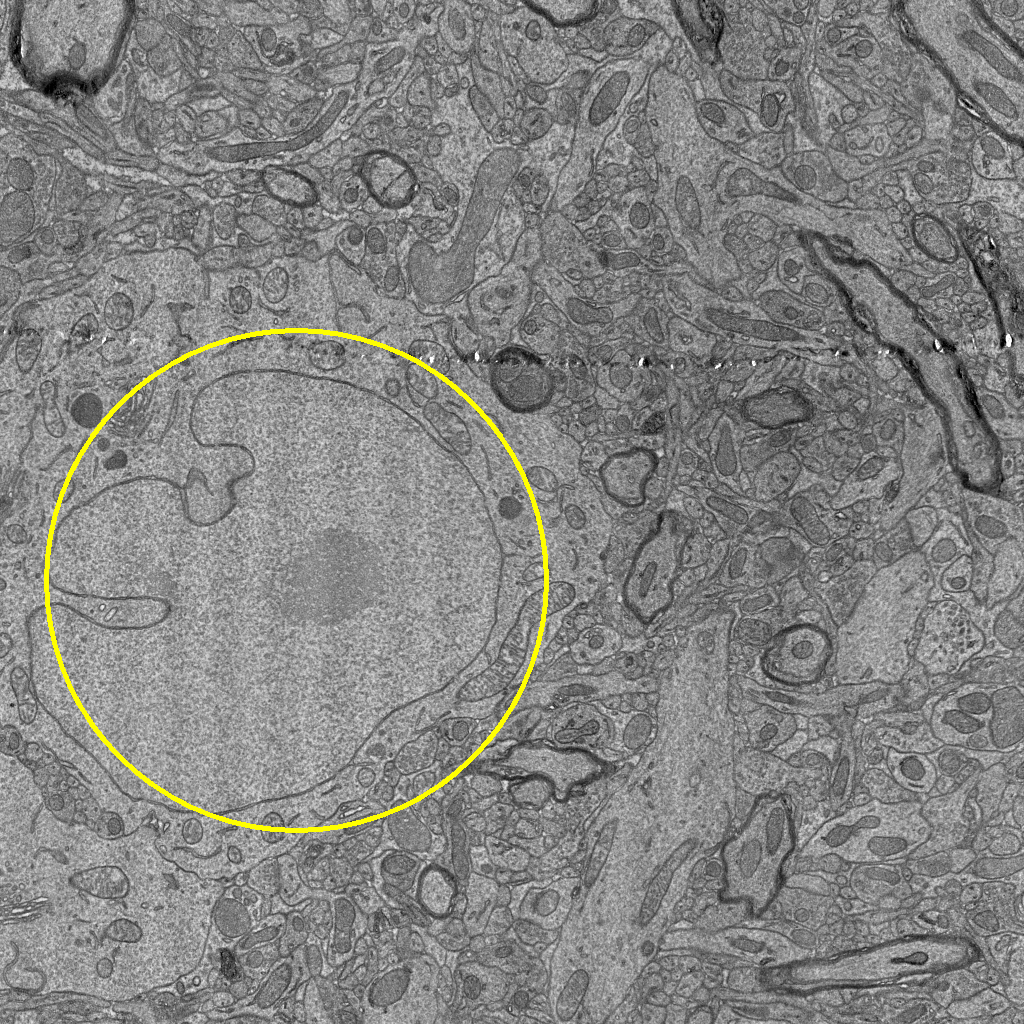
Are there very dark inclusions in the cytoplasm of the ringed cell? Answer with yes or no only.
Yes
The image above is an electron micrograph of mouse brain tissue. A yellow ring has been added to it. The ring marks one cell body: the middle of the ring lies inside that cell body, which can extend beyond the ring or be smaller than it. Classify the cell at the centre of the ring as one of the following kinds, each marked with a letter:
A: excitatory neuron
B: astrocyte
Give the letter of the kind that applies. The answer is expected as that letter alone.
A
